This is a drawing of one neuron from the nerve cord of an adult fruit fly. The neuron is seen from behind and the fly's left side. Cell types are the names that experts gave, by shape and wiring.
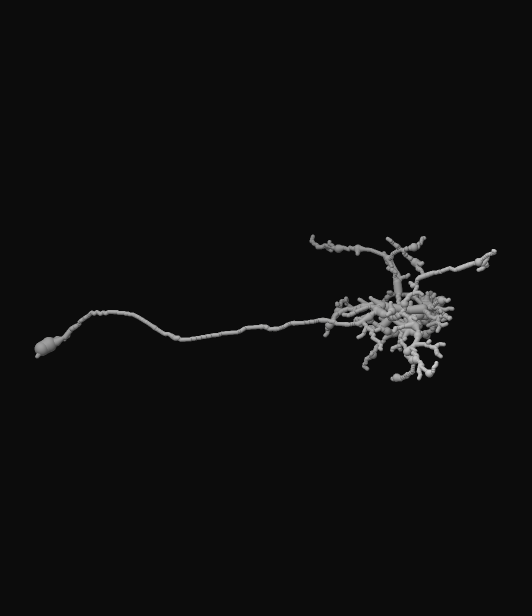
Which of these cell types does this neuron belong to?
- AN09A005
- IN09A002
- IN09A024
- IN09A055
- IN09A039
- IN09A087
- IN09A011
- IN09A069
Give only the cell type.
IN09A087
